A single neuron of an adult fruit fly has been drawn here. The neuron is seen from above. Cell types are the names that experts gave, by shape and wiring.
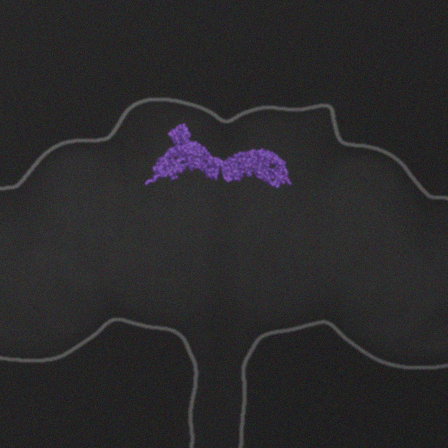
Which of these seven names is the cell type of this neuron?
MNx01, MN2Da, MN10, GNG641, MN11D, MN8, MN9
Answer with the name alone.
MN11D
